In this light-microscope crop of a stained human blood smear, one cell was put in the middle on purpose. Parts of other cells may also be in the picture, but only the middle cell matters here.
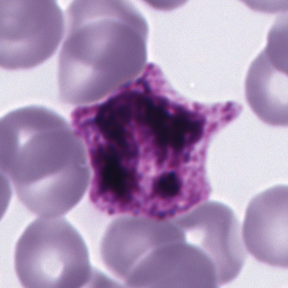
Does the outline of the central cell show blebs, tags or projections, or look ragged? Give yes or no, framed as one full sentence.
Yes, along its outline the cell is ragged or frayed, or has projections, blebs or tags.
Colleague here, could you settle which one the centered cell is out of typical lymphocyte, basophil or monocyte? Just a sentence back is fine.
In short, the cell at the center is a basophil.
